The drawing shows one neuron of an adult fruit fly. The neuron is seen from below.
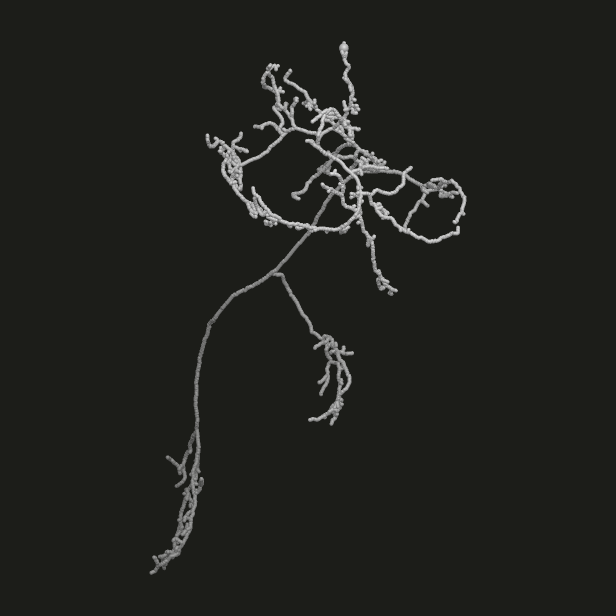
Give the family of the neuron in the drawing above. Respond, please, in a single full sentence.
Grouped by family, the neuron goes with hemilineage 18B.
